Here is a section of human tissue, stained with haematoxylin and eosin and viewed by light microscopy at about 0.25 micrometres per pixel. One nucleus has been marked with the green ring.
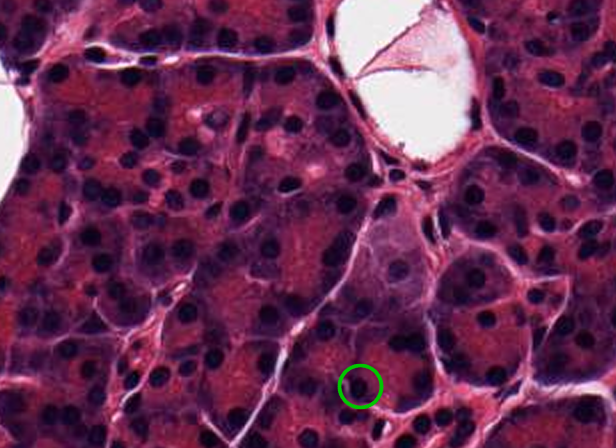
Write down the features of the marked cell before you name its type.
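The nucleus is round and evenly dark purple throughout. The nucleus has a smooth, sharply defined edge. The cytoplasm around the nucleus is pink-red and finely grainy, with no clear outline separating it from neighbouring cells. The cell lies within a cluster of similar cells enclosed by thin pink fibrous strands. This is a pancreatic acinar cell.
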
